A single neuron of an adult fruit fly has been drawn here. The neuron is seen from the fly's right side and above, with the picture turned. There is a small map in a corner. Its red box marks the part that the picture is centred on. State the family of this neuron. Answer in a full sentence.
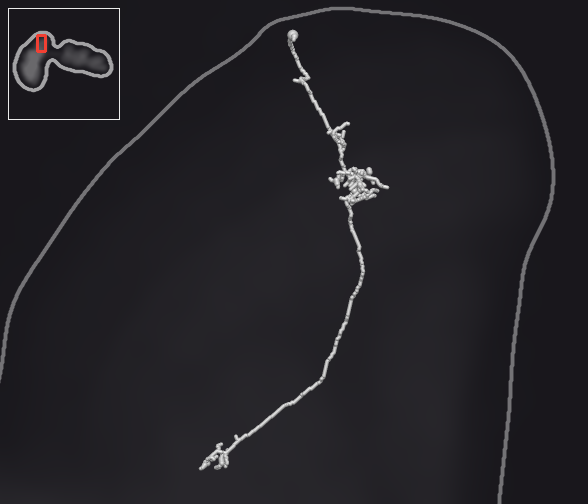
The family is Tm.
